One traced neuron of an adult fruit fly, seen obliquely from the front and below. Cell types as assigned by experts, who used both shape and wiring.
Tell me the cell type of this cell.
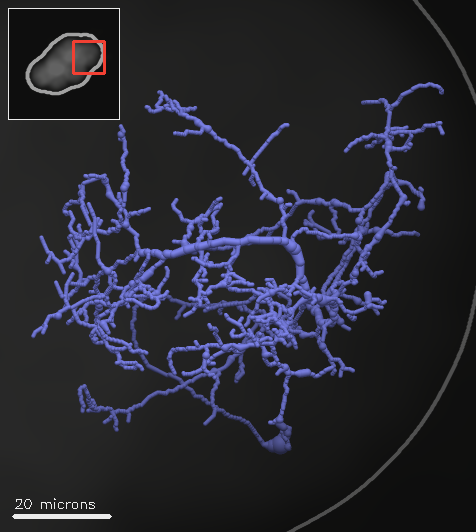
IN03A046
